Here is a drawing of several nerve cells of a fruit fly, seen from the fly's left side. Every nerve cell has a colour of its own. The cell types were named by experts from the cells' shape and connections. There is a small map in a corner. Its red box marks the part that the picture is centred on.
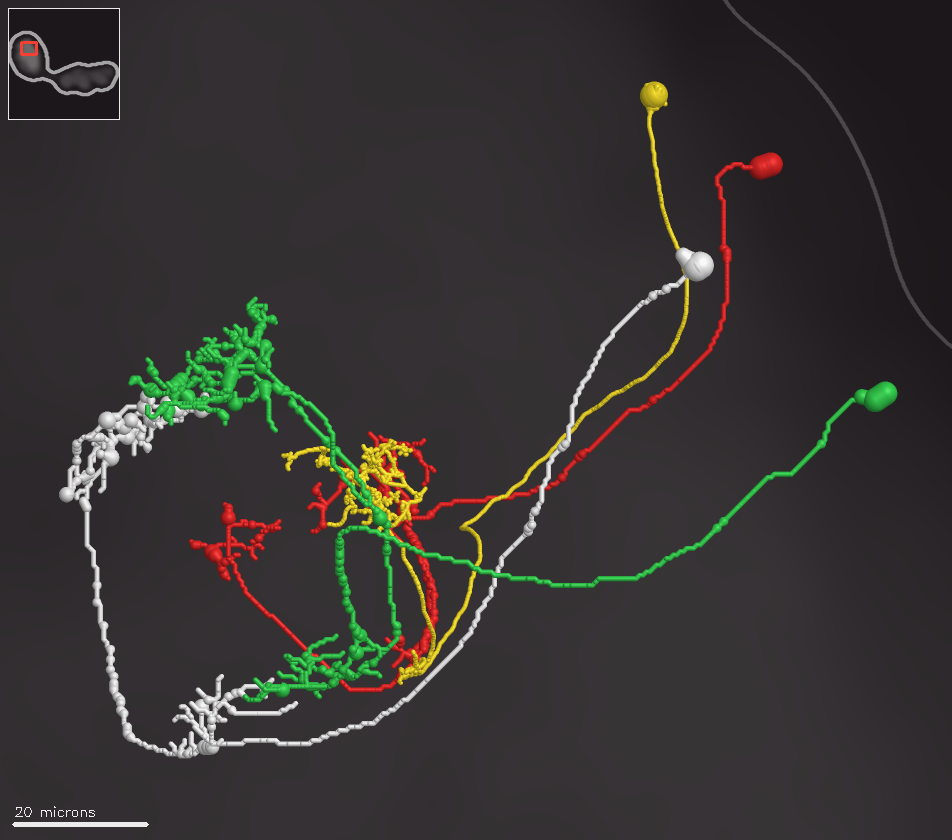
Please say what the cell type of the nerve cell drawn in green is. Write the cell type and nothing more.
vDeltaC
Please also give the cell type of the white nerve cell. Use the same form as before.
vDeltaA_b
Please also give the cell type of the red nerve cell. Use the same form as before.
vDeltaL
